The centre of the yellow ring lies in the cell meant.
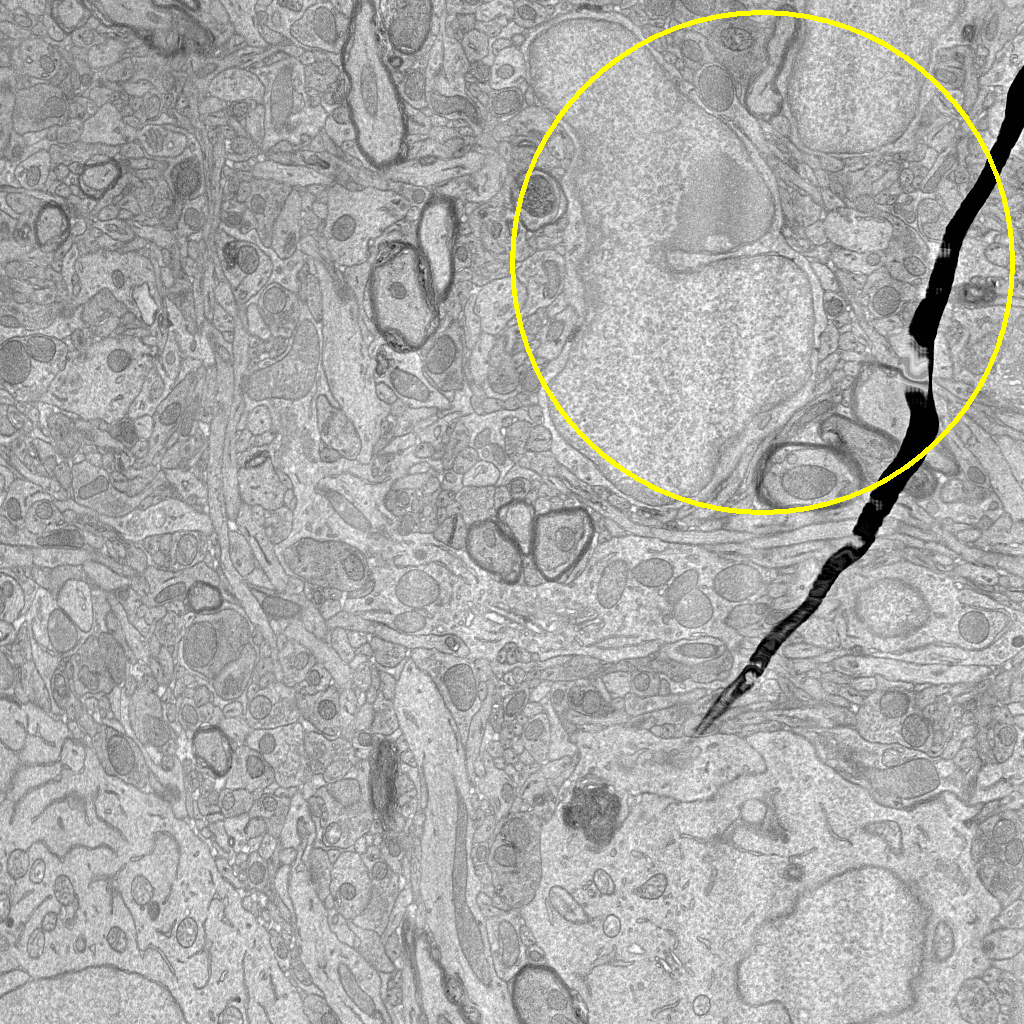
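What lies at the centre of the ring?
A cell whose large, pale, finely granular nucleus fills most of the ring; a myelinated axon lies against its lower edge.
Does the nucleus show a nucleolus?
No distinct one; chromatin is fine and evenly spread, without dark clumps along the envelope.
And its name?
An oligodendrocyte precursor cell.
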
